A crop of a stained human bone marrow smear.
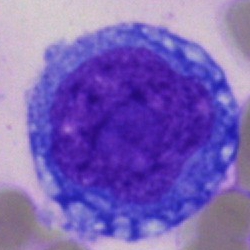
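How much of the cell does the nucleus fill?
Most of it, leaving a narrow rim of cytoplasm.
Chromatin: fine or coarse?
Finely granular, not coarsely clumped.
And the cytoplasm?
Deep blue, with many small clear vacuoles.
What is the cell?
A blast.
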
